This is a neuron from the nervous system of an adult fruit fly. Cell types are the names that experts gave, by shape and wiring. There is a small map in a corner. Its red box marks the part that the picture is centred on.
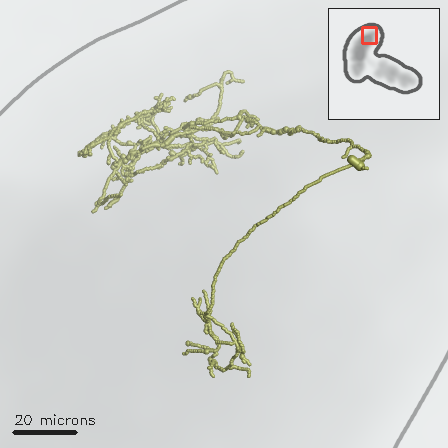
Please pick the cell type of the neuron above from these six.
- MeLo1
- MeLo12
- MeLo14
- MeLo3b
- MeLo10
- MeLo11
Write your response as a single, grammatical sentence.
This neuron counts as a member of the cell type MeLo3b.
